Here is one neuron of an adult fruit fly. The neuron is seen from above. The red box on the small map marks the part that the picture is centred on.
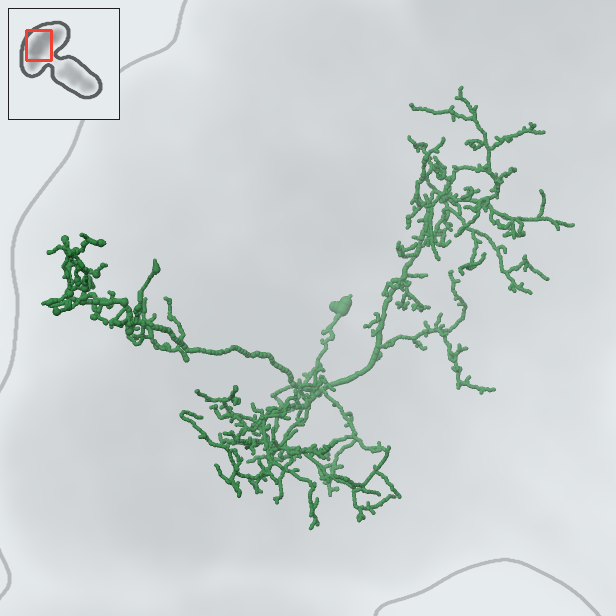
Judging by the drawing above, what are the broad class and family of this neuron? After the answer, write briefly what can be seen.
This is a central-brain intrinsic neuron. The family is ALIN. It is in the brain and does not reach the nerve cord. The cell body can be seen in the middle of the picture.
